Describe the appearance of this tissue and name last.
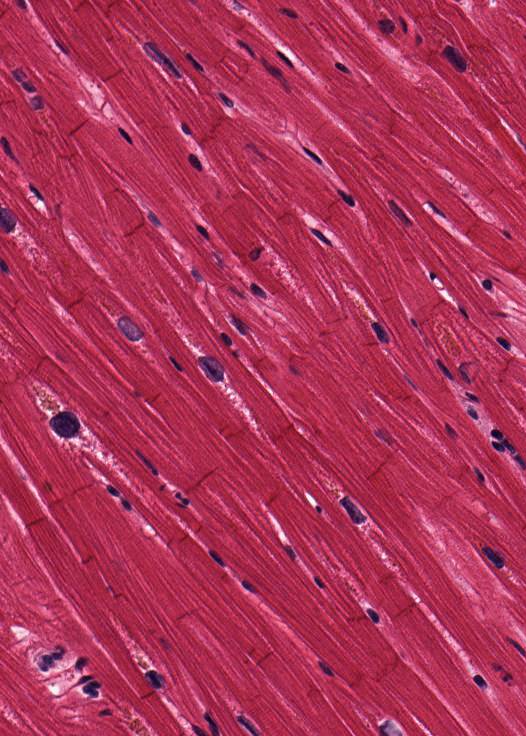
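Fibres branch and join neighbours, not separate parallel cylinders. The oval nuclei sit centrally, not at the edges, and pale zones at many of their poles hold fine golden-brown lipofuscin granules. Cytoplasm's deep pink with fine lengthwise myofibrillar streaks. That's left ventricle of the heart.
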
